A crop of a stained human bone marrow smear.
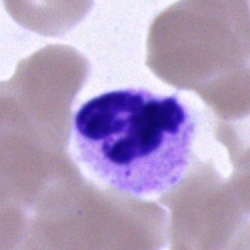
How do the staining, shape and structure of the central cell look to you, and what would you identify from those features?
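In this cell the nucleus lies in the upper part, its chromatin dark purple and densely clumped, with no nucleoli visible. Small purple granules are scattered through the cytoplasm. The cell is a segmented neutrophil.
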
